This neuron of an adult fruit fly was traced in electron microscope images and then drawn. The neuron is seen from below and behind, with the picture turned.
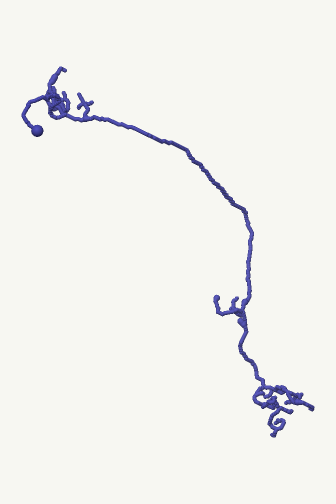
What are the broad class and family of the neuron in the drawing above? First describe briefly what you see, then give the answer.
The cell body can be seen at the upper left of the picture. As drawn here it is taller than it is wide. It is a central-brain intrinsic neuron. Its family is called class CX.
